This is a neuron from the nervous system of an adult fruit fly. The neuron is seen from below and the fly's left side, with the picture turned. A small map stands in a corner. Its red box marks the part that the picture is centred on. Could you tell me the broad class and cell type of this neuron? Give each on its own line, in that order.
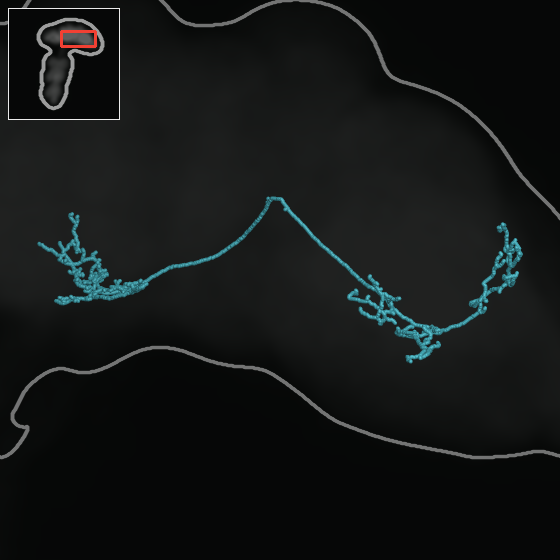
central-brain intrinsic neuron
SLP403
